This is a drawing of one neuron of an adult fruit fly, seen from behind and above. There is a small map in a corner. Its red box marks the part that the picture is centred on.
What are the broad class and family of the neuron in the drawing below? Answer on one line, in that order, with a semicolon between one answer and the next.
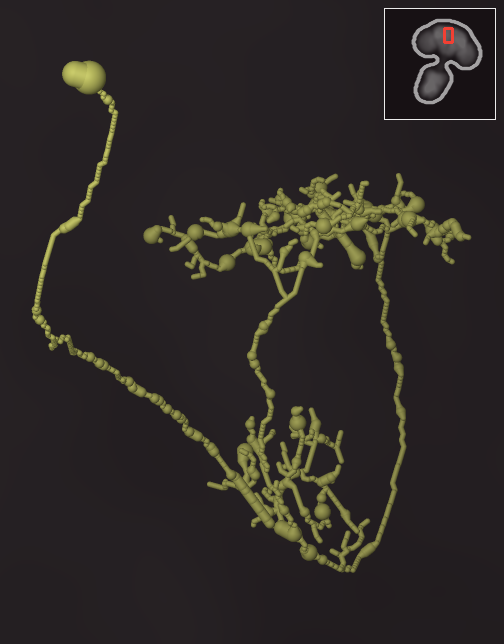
central-brain intrinsic neuron; class CX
